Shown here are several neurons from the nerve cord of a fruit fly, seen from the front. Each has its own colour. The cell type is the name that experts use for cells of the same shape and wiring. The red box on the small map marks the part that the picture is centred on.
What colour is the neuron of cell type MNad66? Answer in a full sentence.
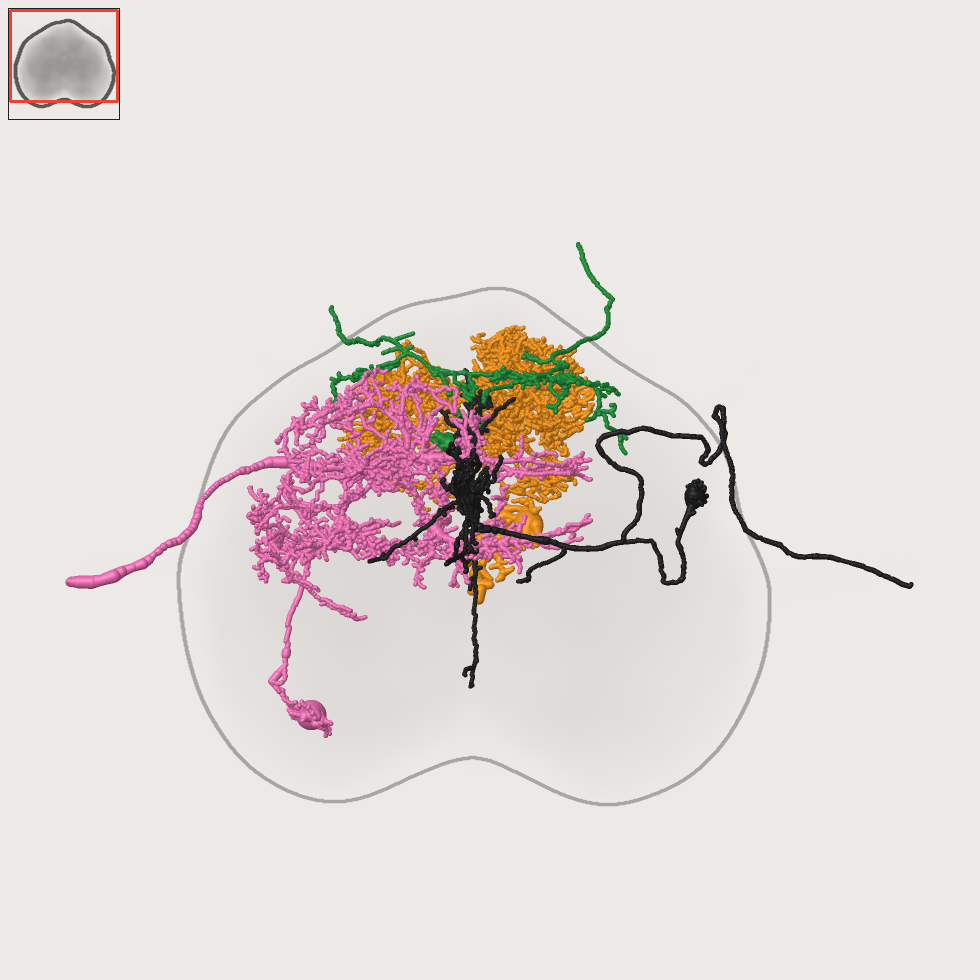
The colour is orange.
